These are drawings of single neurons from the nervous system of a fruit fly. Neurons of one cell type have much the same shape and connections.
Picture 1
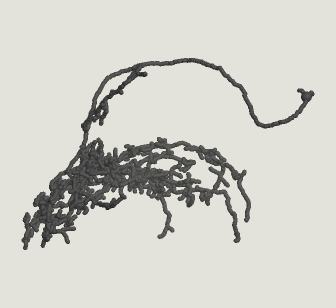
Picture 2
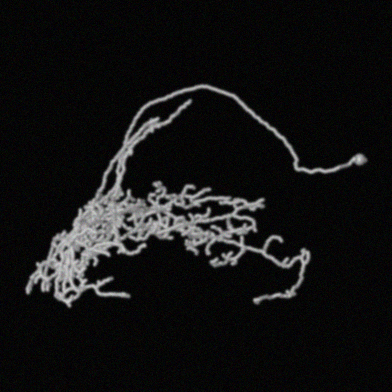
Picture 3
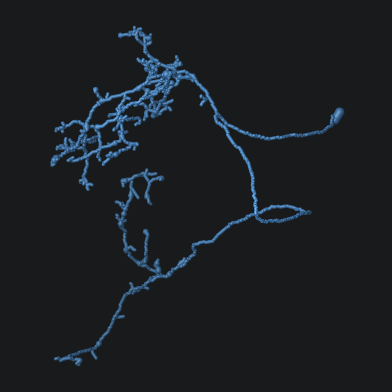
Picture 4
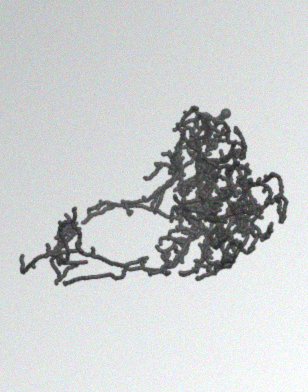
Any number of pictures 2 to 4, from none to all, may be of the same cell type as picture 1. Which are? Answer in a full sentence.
Picture 2 is of the same cell type.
